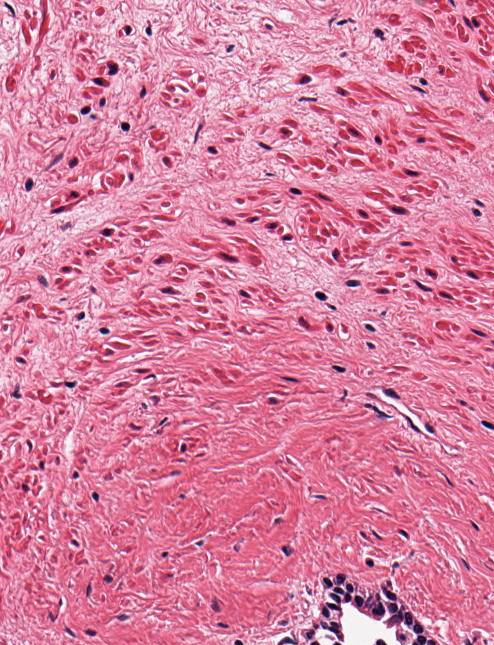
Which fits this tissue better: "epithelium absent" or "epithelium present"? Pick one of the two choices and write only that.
Epithelium present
